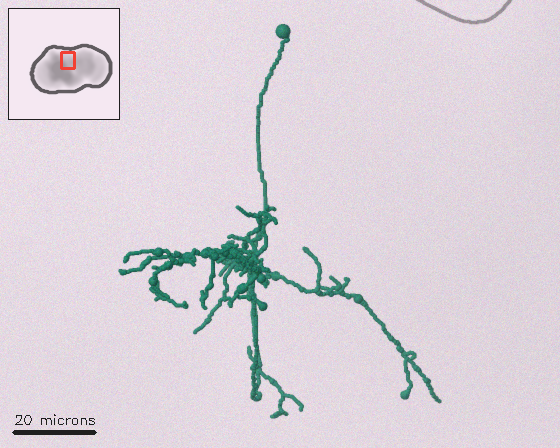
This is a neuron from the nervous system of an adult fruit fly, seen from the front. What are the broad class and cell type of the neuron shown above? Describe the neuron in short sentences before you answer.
The cell body can be seen at the top of the picture. From top to bottom in the picture it spans about 95 microns. Dozens of branch ends can be seen. Its broad class is central-brain intrinsic neuron. The cell type is CB2947.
